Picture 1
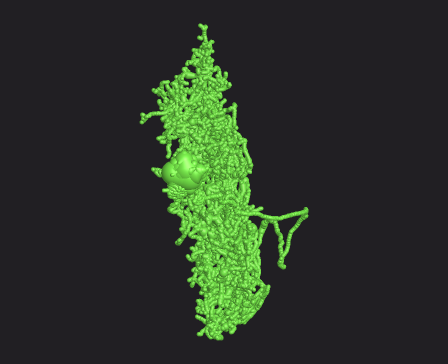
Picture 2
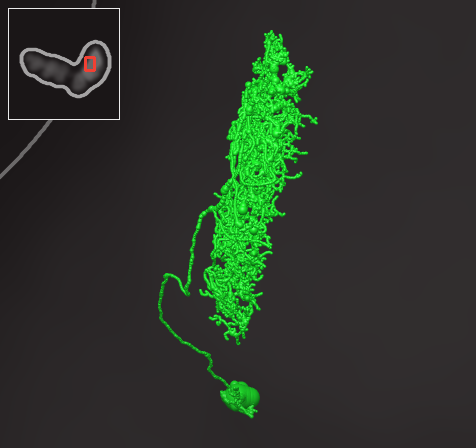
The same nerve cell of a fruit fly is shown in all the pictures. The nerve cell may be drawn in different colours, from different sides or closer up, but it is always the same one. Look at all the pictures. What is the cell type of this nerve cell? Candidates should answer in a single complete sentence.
This nerve cell is assigned to the cell type LPi43.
